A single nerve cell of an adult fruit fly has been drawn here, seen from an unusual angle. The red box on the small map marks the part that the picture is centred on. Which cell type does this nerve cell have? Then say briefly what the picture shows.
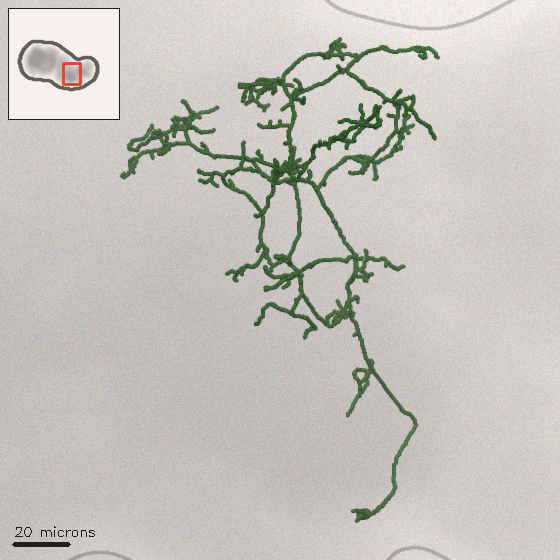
Its cell type is IN00A047. It is a nerve-cord intrinsic neuron. By the scale bar it is about 180 microns tall in this view. Dozens of branch ends can be seen.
